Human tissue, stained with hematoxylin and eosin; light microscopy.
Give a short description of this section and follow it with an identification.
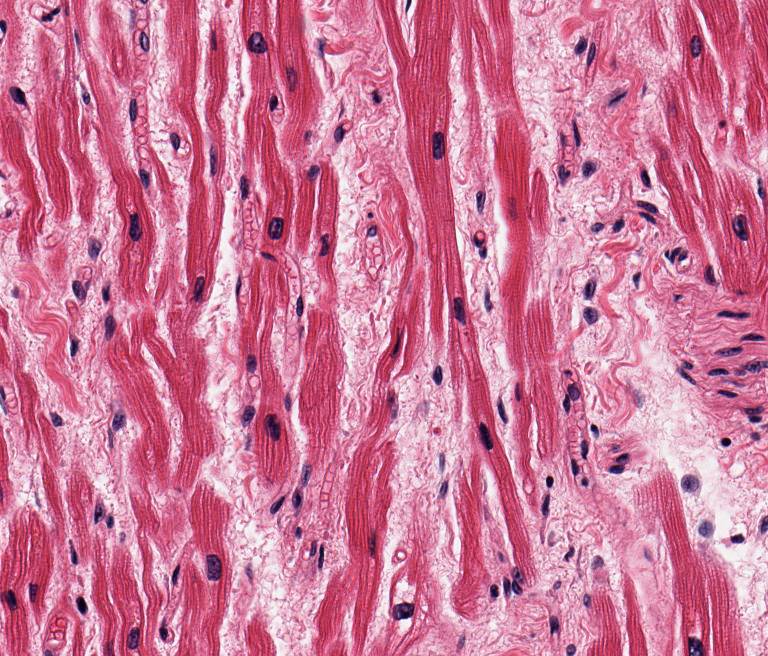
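Long striated muscle fibres run mostly top to bottom across the whole field. They stain deep pink-red and show fine lengthwise myofibrils with cross-striations. Notice how some branch and join neighbouring fibres. Toward the right middle lies a pale area of wavy fibres with a cluster of dark elongated nuclei. This is the atrial appendage of the heart.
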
